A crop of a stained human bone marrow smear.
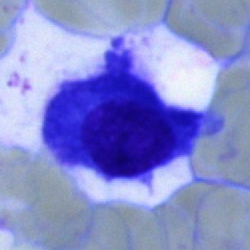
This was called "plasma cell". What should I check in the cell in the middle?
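Fits plasma cell: band of cytoplasm wider on the left of the nucleus than on the right.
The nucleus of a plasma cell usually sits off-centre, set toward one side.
Also seen: cytoplasm a deep, intense blue; nucleus staining darker than the surrounding cytoplasm; small knobby protrusions bulging from the top edge of the cell.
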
